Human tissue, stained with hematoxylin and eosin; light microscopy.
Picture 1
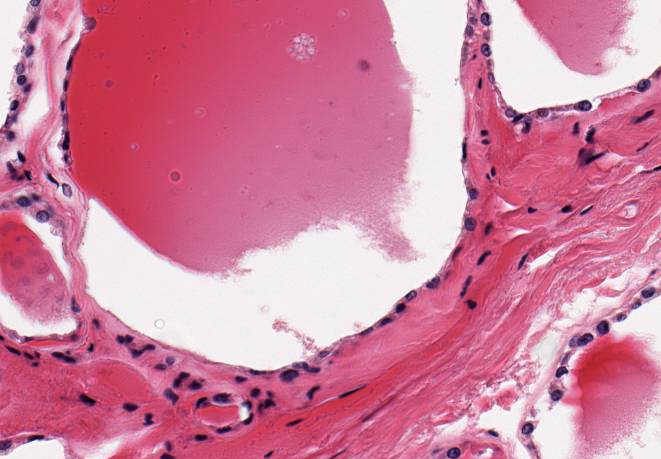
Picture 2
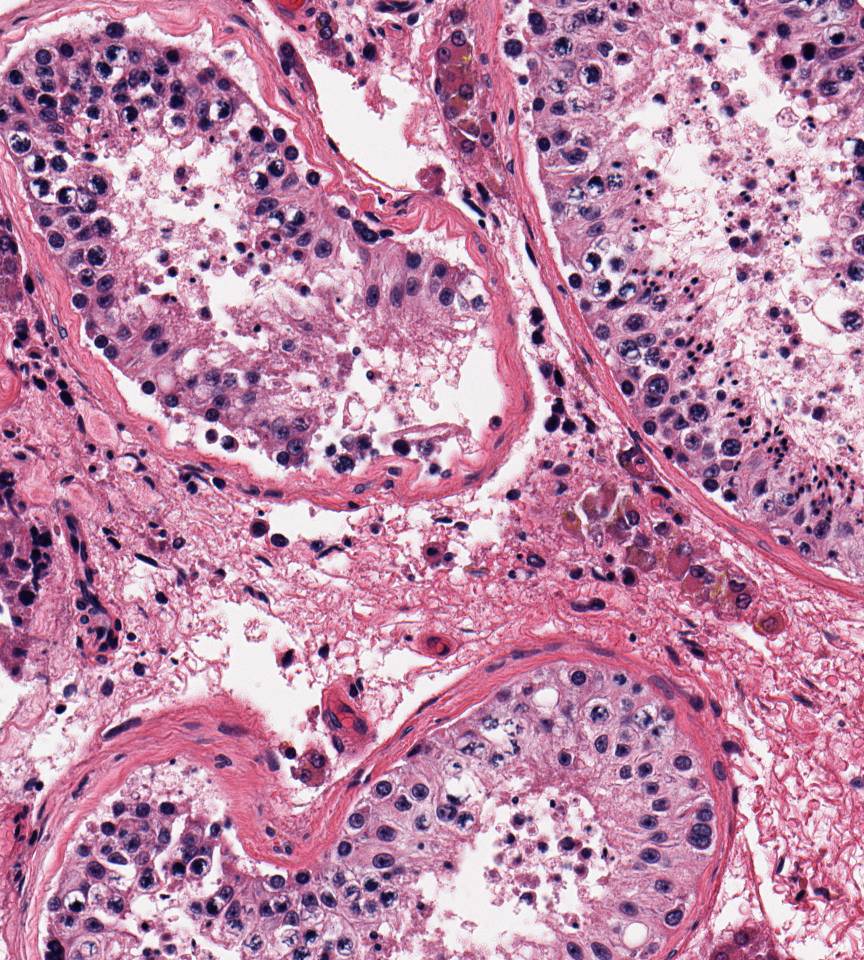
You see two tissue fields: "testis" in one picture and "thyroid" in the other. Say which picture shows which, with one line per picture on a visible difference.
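Picture 1: thyroid. The follicle is lined by a single layer of flattened cells with dark, elongated nuclei.
Picture 2: testis. The tubules are lined by a stratified layer of many rows of rounded cells.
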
